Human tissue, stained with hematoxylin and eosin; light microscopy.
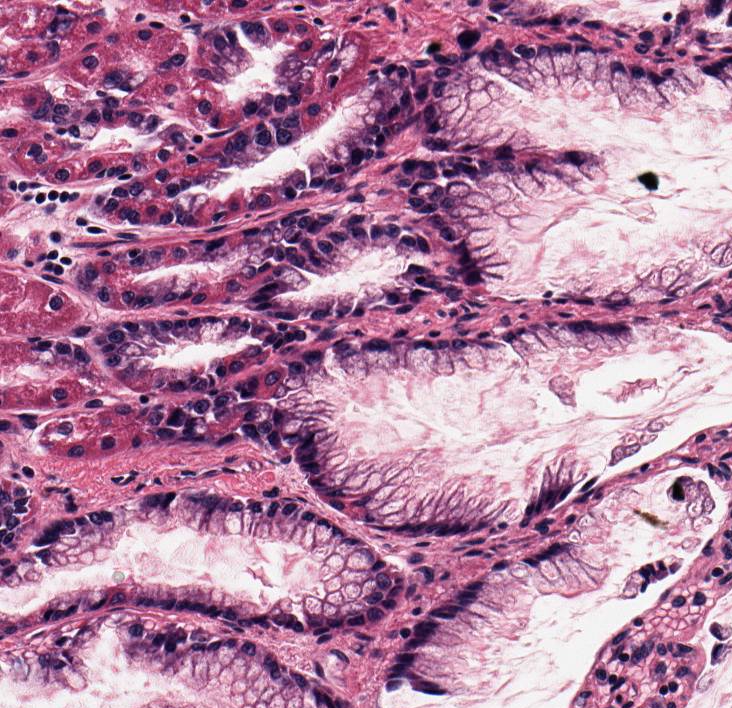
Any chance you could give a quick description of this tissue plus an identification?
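Glands in the upper left are lined by cells with abundant granular eosinophilic cytoplasm and round nuclei. Glands to the right and below are lined by tall columnar mucin-filled cells with pale, foamy cytoplasm and a basal row of dark nuclei. The tissue is stomach.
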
